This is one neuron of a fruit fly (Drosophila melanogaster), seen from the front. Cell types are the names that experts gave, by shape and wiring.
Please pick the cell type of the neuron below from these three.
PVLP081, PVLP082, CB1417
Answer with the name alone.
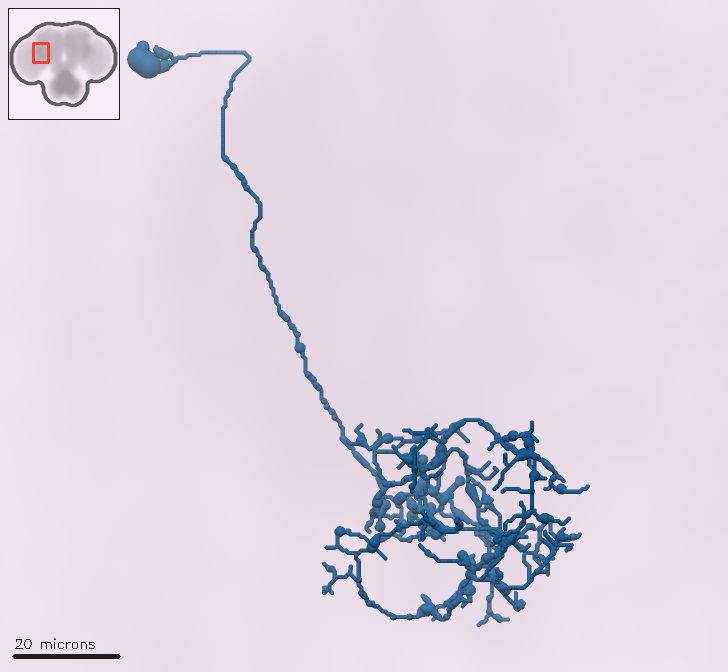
CB1417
